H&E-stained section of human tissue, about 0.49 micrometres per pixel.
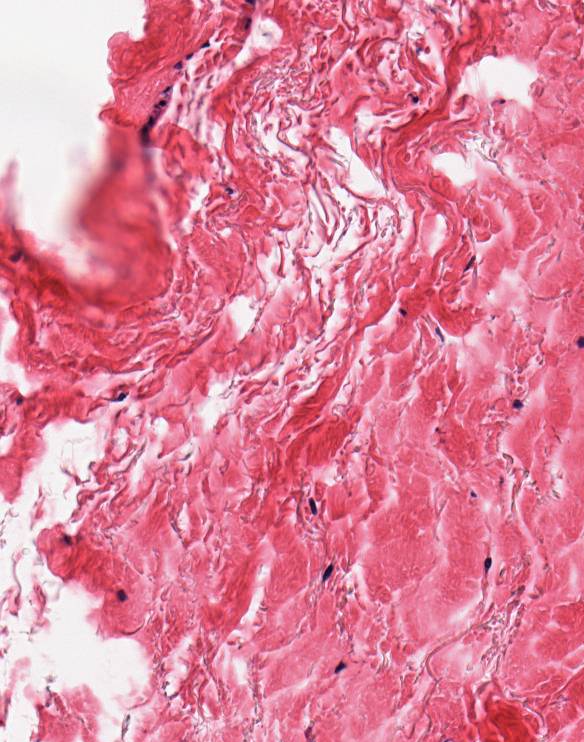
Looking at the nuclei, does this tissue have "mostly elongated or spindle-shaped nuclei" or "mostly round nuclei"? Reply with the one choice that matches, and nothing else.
Mostly elongated or spindle-shaped nuclei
